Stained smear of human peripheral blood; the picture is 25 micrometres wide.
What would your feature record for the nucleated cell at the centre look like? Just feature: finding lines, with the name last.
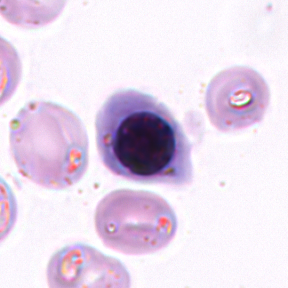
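Outline: irregular, tapering to a blunt point at lower right
Chromatin: dense, stains very dark purple
Cytoplasm: pale bluish-lilac, widest above the nucleus, thin below
Width: about 1.25 times that of a whole red cell in the picture
Name: normoblast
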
